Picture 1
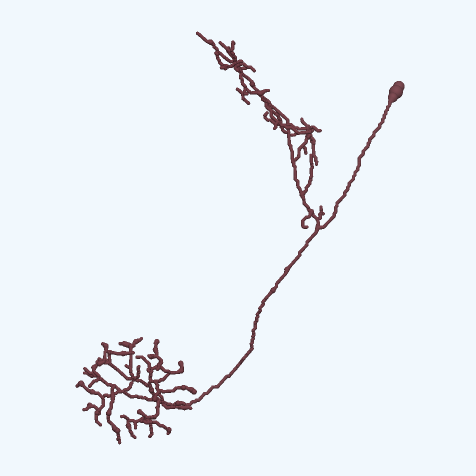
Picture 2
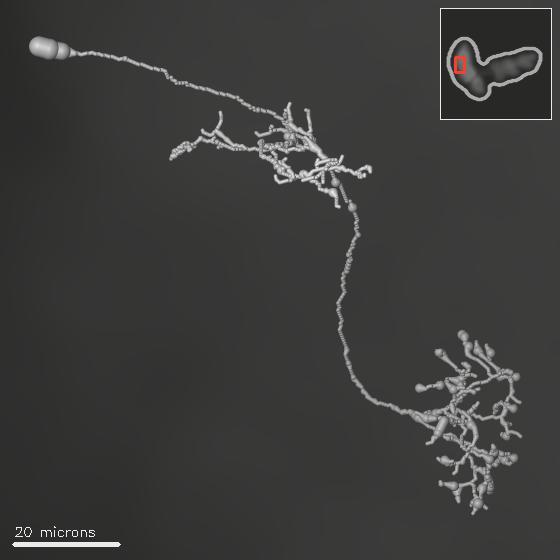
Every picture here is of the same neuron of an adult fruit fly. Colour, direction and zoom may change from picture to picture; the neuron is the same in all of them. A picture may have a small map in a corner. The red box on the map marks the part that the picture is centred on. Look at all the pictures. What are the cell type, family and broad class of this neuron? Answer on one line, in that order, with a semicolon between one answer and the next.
ER1_a; hemilineage EBa1; central-brain intrinsic neuron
